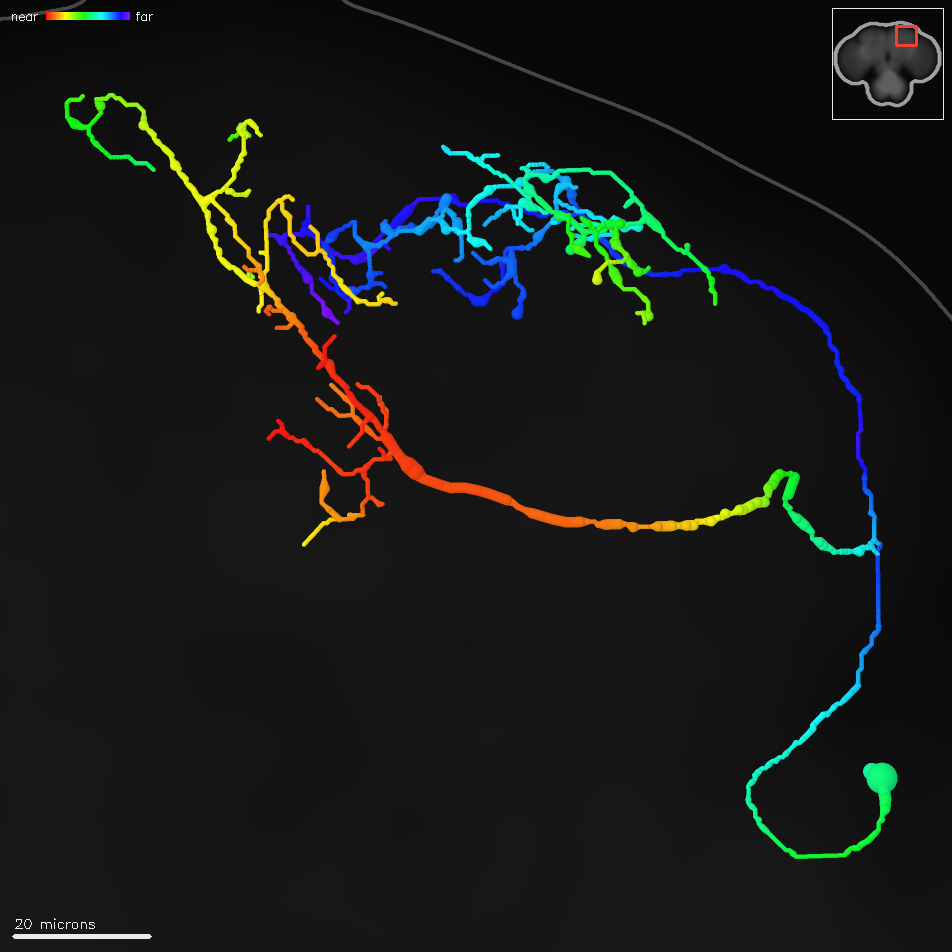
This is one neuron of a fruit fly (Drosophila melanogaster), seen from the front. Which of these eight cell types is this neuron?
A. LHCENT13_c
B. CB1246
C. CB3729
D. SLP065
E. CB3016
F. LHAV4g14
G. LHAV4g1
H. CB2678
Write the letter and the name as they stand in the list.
D. SLP065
